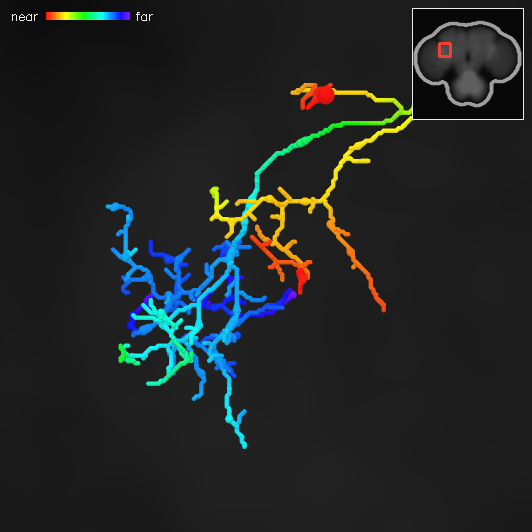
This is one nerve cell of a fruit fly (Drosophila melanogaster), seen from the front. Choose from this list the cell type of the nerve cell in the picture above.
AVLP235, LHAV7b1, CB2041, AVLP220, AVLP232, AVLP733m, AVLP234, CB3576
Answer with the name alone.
AVLP232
